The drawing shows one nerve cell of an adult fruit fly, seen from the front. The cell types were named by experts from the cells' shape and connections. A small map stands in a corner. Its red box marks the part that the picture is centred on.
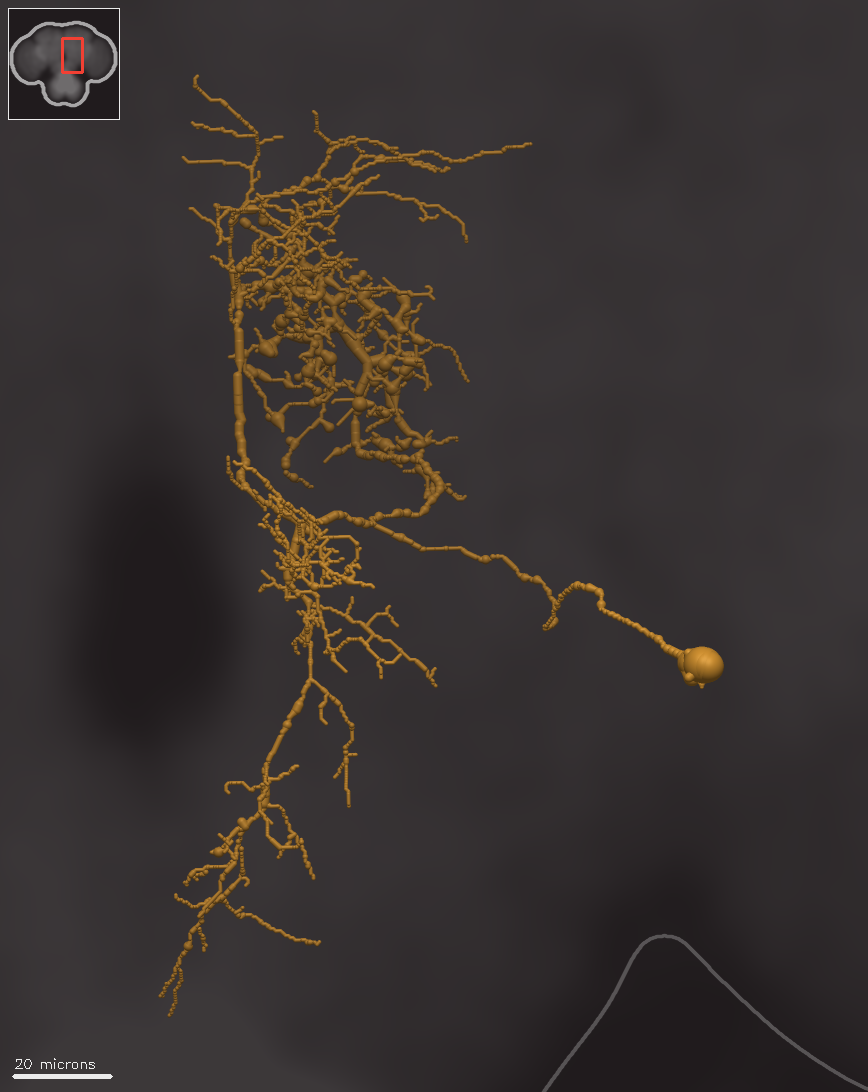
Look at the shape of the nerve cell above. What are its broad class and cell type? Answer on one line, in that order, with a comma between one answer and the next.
central-brain intrinsic neuron, PS046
